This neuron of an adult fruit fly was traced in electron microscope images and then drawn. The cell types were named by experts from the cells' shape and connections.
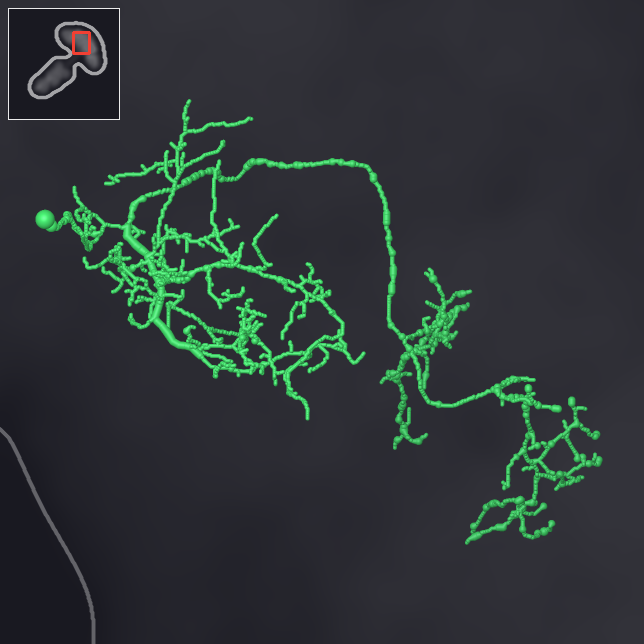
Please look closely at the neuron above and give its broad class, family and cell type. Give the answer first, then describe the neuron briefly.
It is a central-brain intrinsic neuron. Its family is hemilineage SMPpv2_ventral. Its cell type is VES065. It is in the brain and does not reach the nerve cord. In this view it is wider than it is tall.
